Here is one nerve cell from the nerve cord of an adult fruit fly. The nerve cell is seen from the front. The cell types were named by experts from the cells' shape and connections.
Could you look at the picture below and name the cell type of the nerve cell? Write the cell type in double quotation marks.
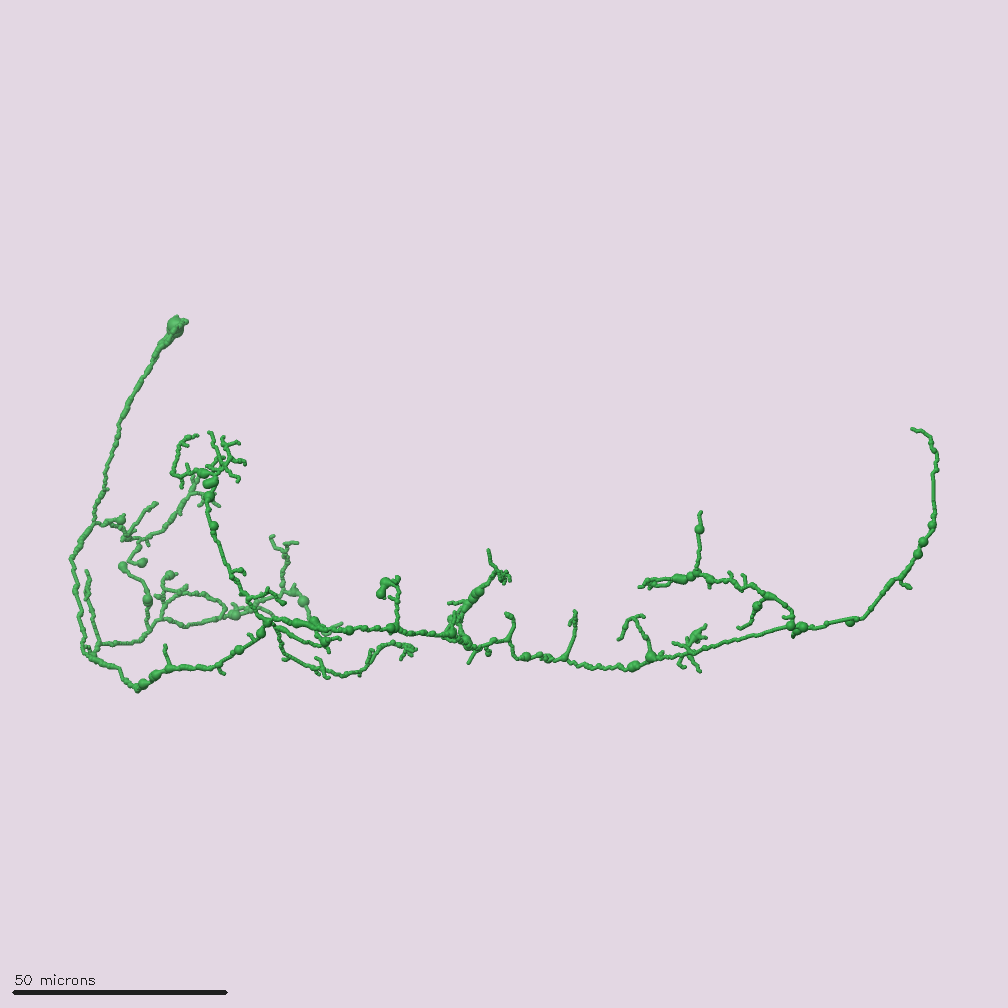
"IN19A103"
